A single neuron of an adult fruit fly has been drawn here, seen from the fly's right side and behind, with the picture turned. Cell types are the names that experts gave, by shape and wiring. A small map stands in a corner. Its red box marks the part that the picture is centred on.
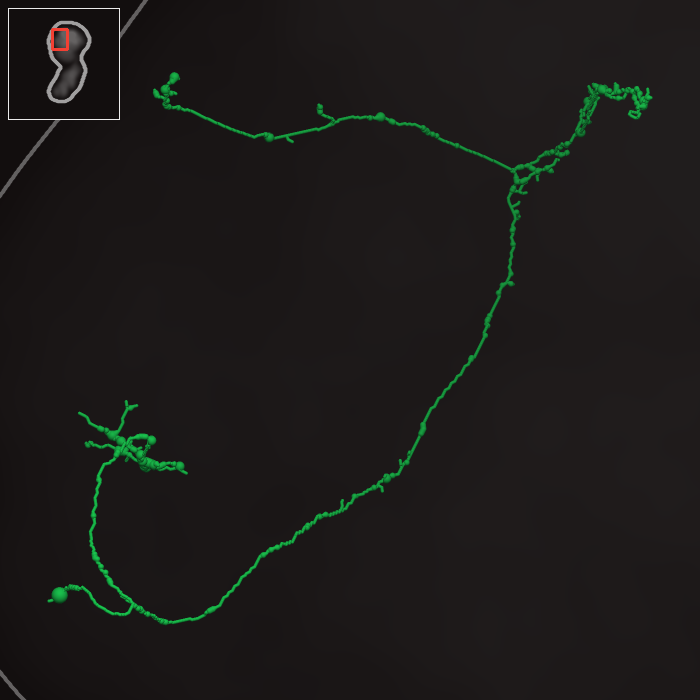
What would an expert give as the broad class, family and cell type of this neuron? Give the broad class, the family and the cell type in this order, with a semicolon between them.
central-brain intrinsic neuron; class Kenyon Cell; KCab-p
